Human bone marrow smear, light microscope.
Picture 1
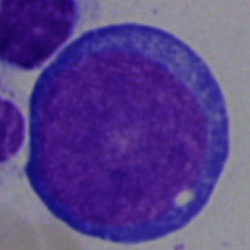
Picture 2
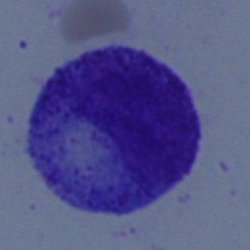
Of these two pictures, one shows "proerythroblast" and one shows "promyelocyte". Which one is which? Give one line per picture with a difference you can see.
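Picture 1 – proerythroblast. No granules are visible in the cytoplasm.
Picture 2 – promyelocyte. Dense granules fill most of the cell.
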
